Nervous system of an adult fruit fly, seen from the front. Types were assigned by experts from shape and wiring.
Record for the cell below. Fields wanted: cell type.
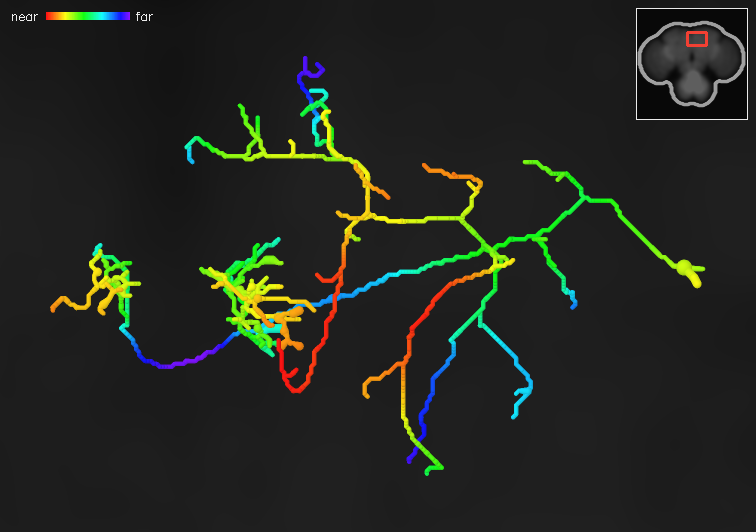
PAM08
